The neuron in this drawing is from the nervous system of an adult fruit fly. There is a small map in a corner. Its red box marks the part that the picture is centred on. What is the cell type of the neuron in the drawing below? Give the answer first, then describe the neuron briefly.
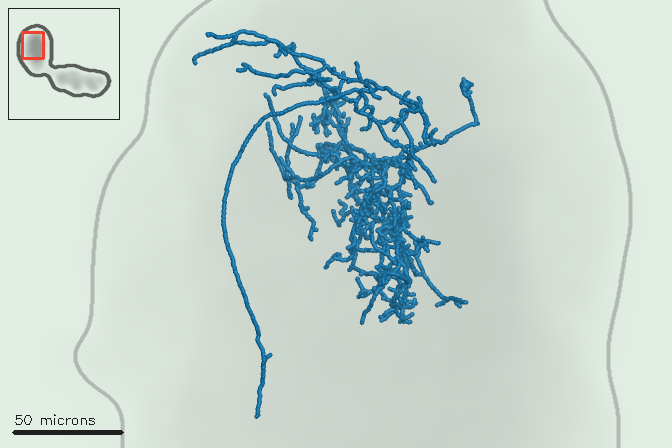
The cell type is CL251. This is a central-brain intrinsic neuron. From top to bottom in the picture it spans about 180 microns. The picture shows dozens of branch ends.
